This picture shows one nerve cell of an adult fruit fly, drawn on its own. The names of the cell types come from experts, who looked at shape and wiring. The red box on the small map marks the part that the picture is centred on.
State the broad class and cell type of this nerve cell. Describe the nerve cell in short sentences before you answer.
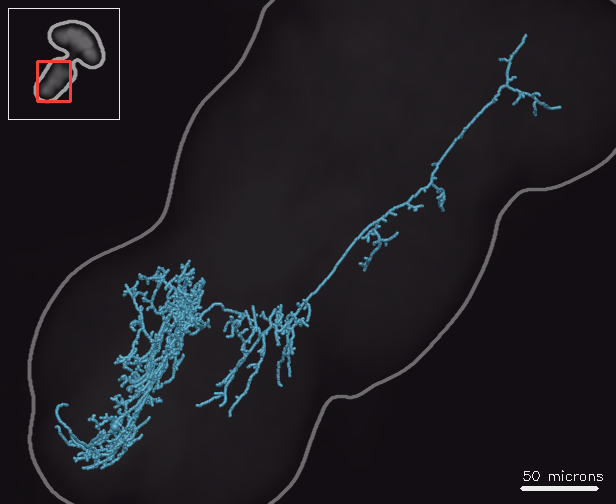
The cell body can be seen at the lower left of the picture. By the scale bar it is about 350 microns wide in this view. The picture shows dozens of branch ends. Its broad class is nerve-cord intrinsic neuron. It is of cell type INXXX065.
